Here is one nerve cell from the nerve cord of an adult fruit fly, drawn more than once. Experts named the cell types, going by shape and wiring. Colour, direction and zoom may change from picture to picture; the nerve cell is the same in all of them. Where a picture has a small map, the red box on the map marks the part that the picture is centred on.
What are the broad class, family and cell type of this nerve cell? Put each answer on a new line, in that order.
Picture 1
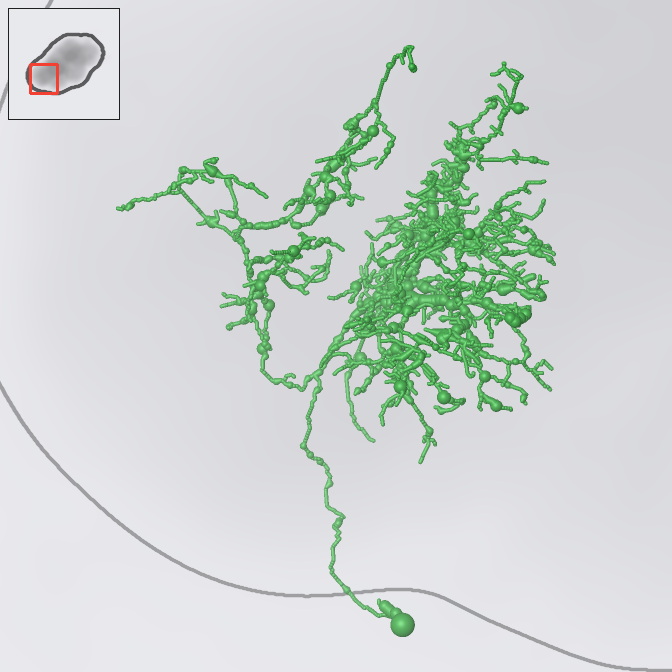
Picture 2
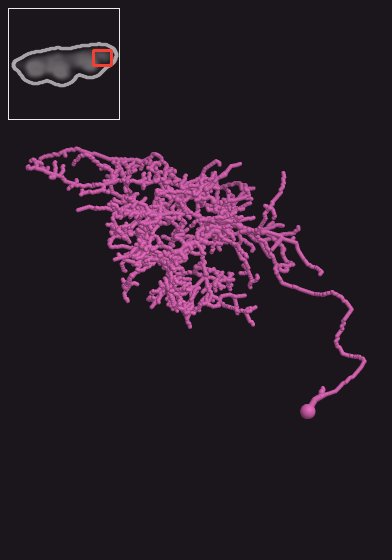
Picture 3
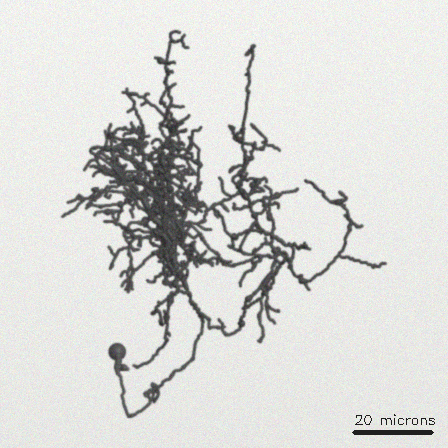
nerve-cord intrinsic neuron
hemilineage 00A
IN00A027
